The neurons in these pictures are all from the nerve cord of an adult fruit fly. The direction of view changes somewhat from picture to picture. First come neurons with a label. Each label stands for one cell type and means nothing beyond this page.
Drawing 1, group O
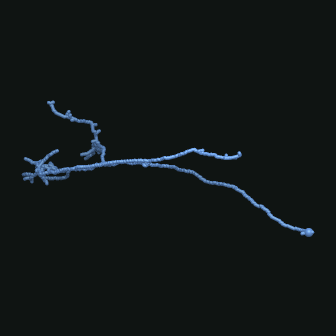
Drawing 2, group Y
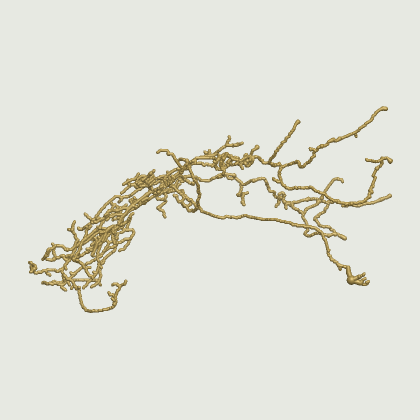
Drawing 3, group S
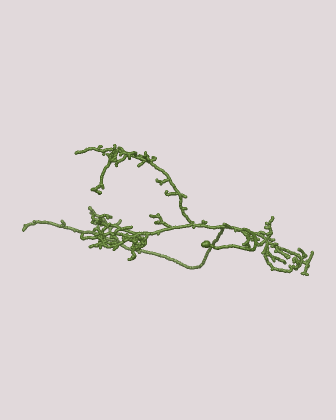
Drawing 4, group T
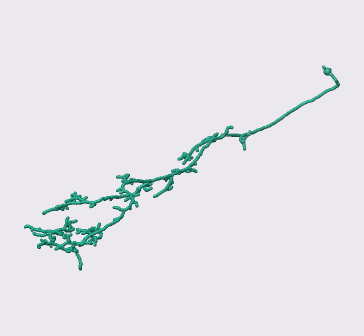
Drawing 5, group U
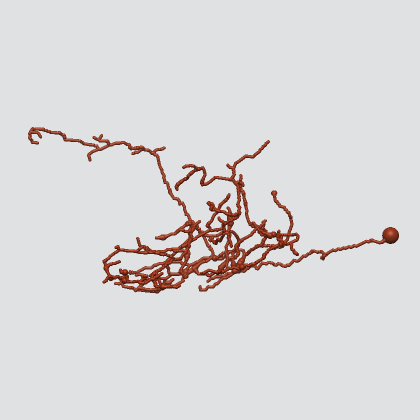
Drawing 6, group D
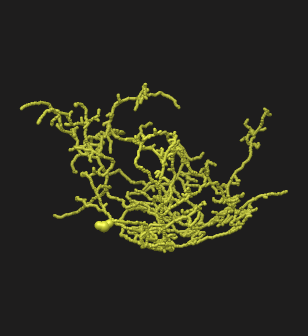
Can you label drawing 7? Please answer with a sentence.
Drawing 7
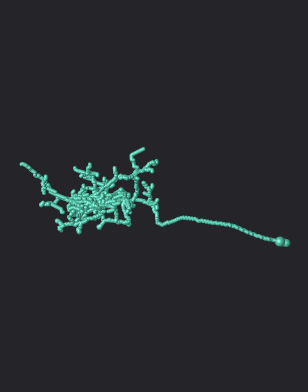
It belongs to group U.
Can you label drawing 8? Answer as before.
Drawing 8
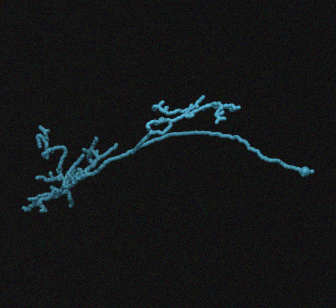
It belongs to group O.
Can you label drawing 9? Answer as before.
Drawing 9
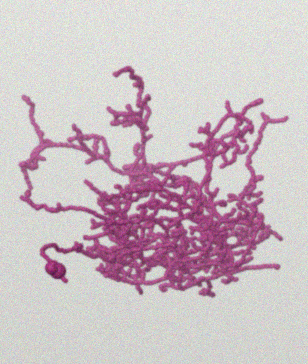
It belongs to group D.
